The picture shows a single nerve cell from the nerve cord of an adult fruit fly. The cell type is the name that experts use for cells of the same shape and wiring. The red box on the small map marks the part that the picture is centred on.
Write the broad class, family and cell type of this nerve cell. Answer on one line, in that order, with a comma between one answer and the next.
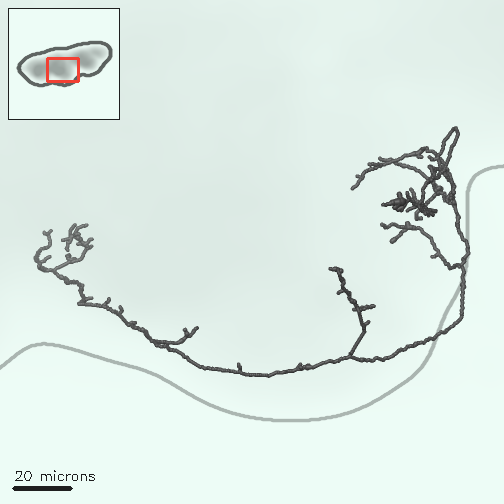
nerve-cord intrinsic neuron, hemilineage 19A, IN19A083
